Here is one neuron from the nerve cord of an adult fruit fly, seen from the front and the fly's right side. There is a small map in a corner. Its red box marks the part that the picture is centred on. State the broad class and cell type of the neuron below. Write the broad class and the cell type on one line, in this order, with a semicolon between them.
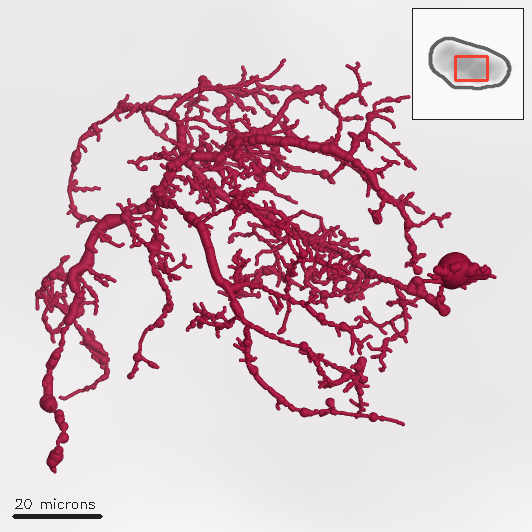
motor neuron of the nerve cord; Sternal adductor MN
